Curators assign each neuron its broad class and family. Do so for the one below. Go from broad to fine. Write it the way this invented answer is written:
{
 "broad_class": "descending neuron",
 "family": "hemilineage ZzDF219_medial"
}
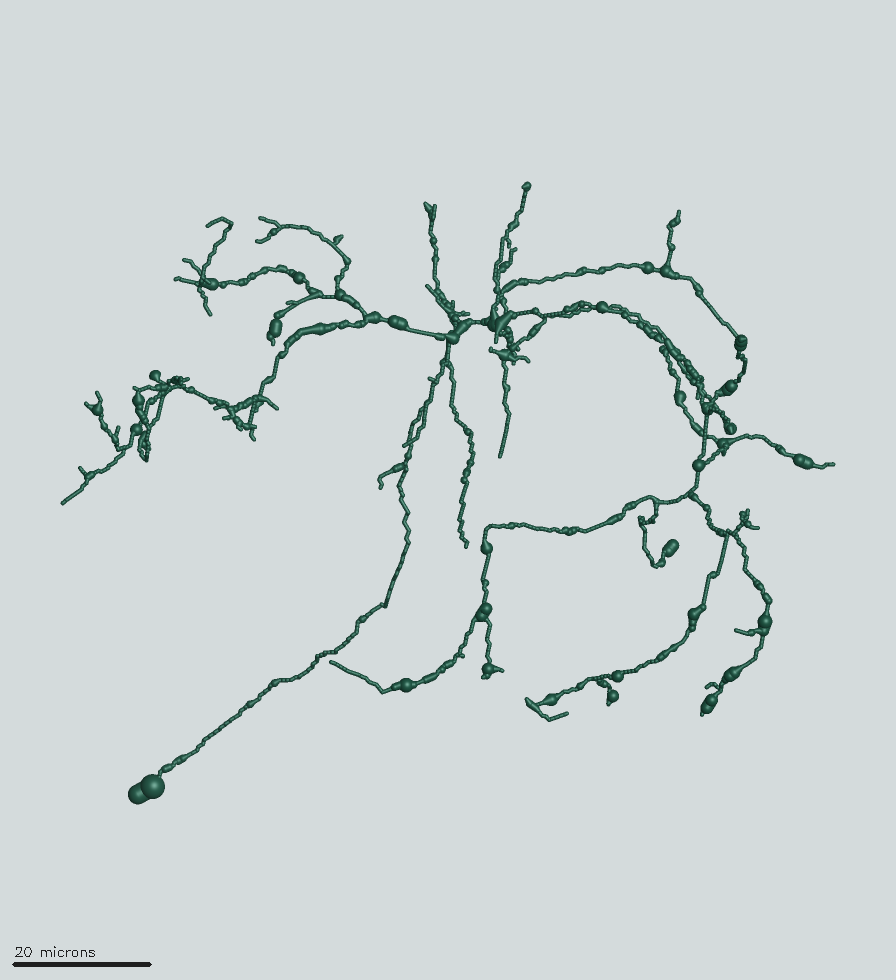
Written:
{
 "broad_class": "nerve-cord intrinsic neuron",
 "family": "hemilineage 12B"
}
